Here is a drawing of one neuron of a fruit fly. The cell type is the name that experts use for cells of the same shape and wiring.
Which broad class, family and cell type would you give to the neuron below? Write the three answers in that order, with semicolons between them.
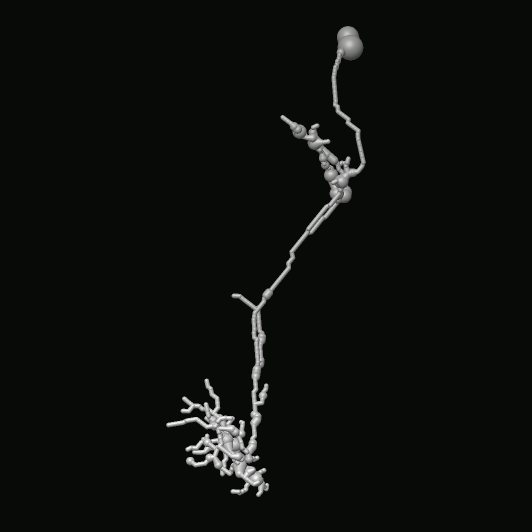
optic-lobe intrinsic neuron; T; T5d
